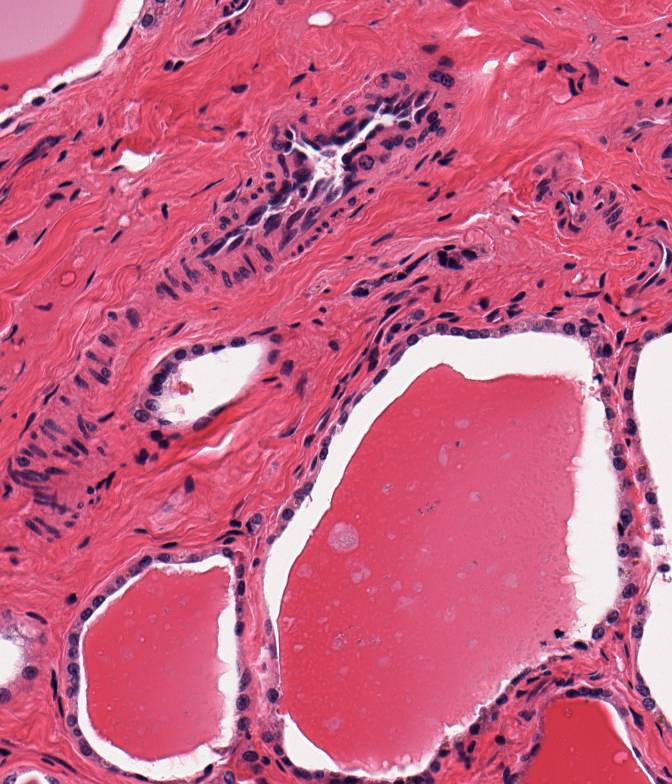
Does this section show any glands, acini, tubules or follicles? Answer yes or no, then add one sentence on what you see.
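Yes. The large spaces are lined by a single layer of flattened to low cuboidal cells with round dark nuclei.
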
